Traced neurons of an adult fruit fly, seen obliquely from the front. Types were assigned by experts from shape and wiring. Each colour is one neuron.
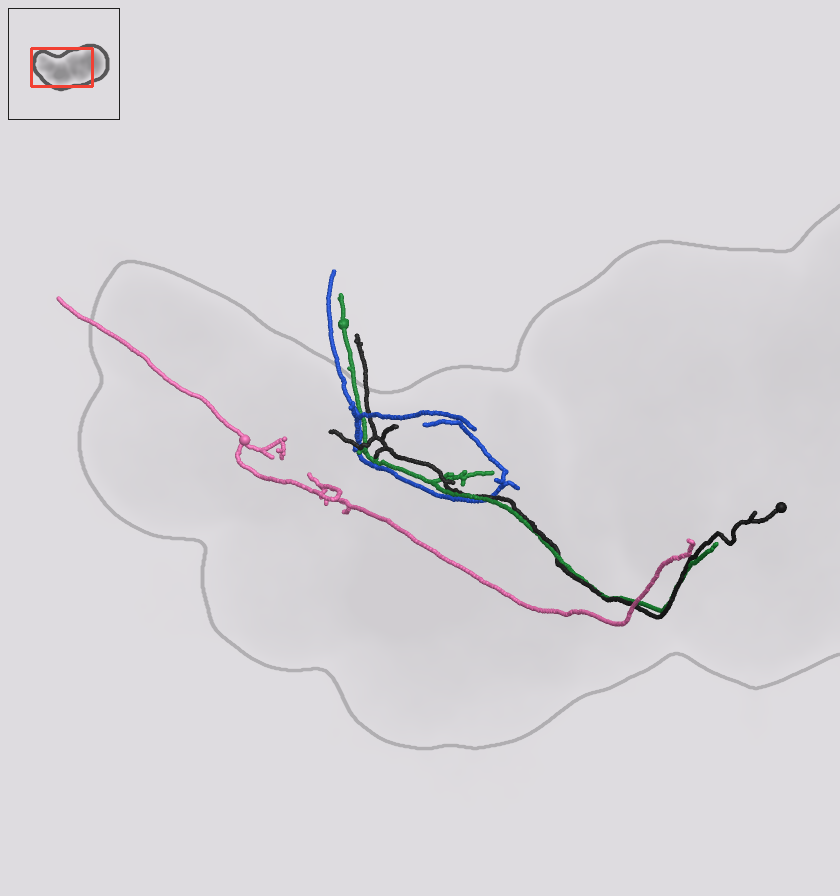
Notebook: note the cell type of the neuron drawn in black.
SApp08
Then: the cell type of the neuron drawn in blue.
SNpp35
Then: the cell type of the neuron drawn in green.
SApp01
